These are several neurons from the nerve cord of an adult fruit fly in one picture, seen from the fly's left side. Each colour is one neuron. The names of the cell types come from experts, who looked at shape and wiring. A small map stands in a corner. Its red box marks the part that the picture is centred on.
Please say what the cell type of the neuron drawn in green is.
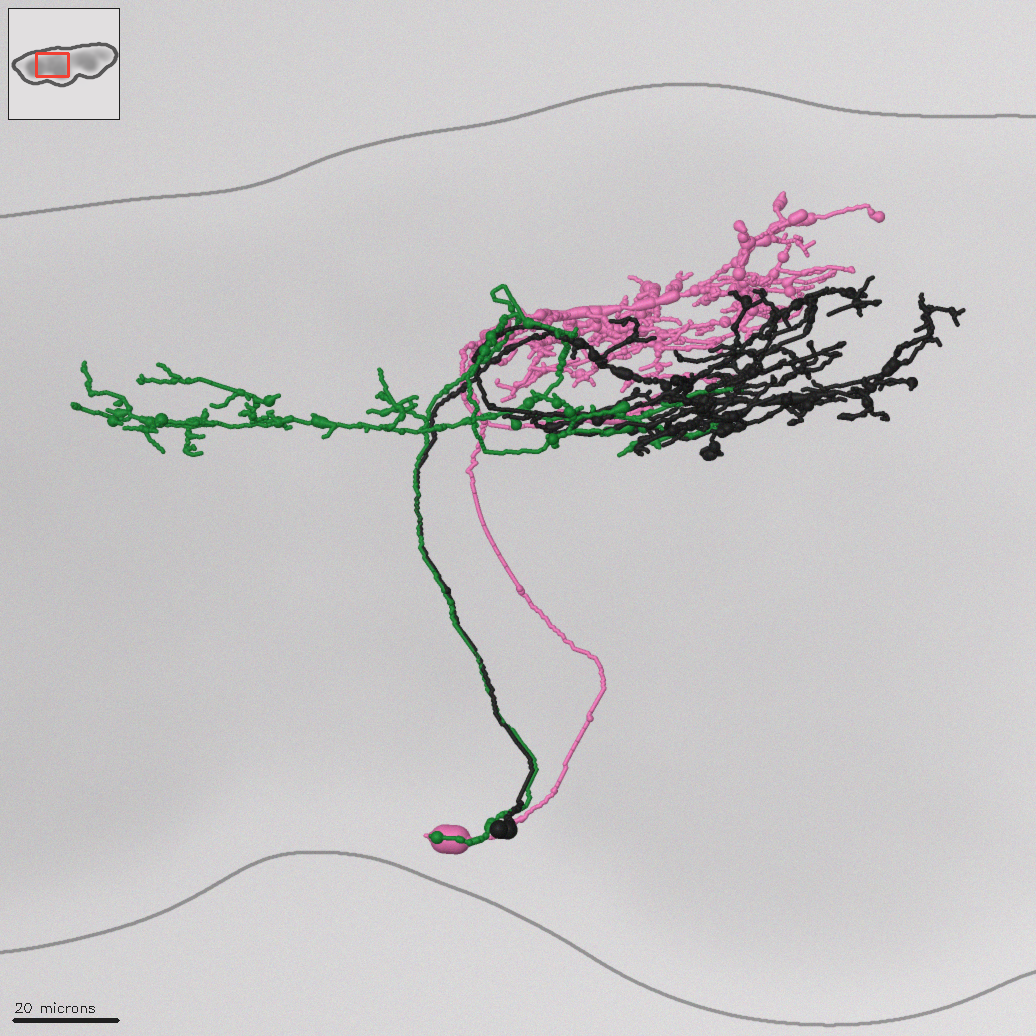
IN02A063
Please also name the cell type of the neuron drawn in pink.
IN02A043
